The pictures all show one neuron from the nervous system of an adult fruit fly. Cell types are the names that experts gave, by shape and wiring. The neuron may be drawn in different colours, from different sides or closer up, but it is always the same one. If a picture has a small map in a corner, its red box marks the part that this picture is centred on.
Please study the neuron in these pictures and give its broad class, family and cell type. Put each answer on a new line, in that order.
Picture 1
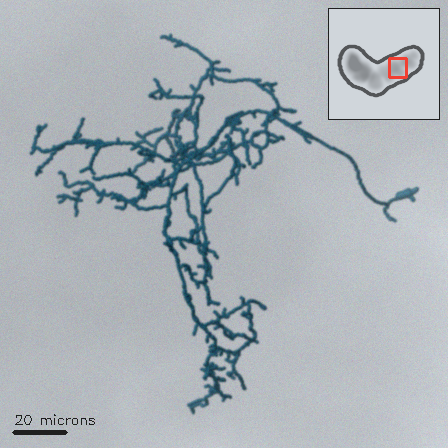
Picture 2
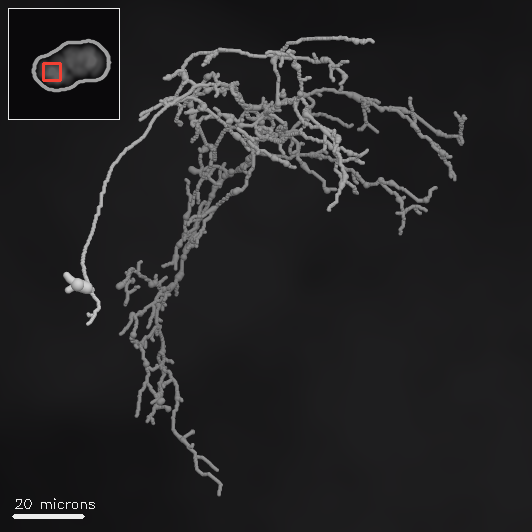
nerve-cord intrinsic neuron
hemilineage 03B
IN03B053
